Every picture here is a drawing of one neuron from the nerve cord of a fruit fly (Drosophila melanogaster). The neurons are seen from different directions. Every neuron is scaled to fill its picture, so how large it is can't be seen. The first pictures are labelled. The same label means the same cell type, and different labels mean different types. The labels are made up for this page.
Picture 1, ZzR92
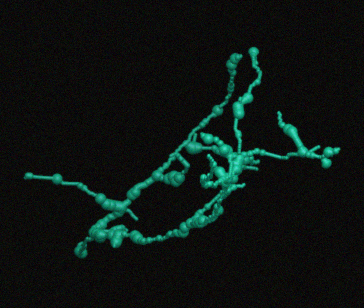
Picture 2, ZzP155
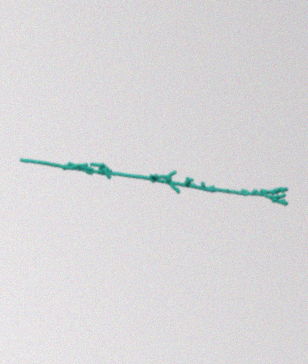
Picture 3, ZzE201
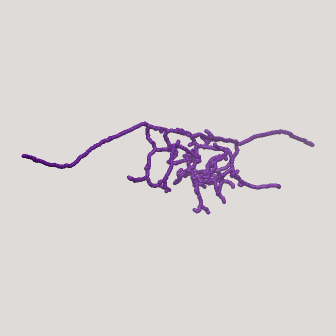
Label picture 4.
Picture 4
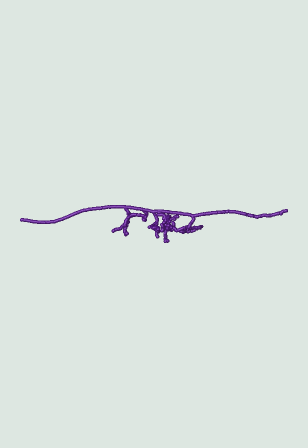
ZzE201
